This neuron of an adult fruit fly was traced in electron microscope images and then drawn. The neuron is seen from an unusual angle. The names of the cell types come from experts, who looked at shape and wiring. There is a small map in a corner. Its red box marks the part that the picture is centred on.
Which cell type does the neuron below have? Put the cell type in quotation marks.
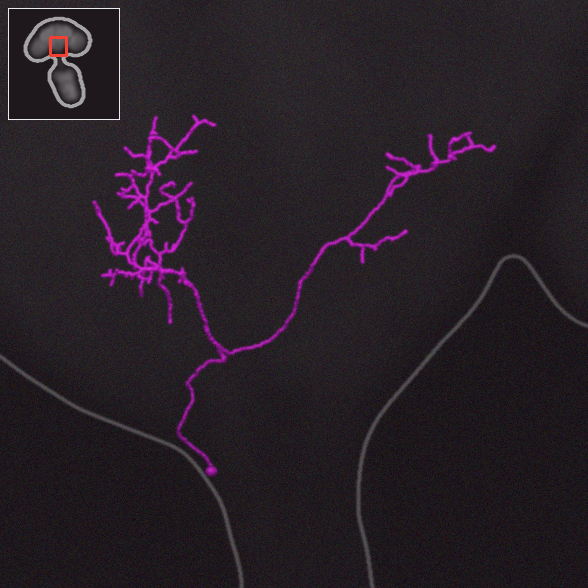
"PS344"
